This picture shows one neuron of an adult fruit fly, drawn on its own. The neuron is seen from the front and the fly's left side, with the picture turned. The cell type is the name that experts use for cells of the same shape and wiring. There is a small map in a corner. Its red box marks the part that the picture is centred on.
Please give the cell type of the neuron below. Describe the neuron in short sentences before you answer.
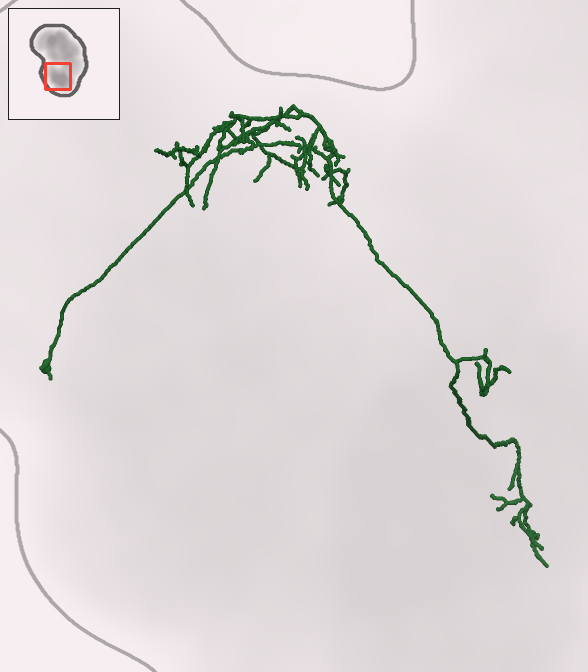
The picture shows dozens of branch ends. As drawn here it is about as wide as it is tall. This is a nerve-cord intrinsic neuron. It is of cell type IN06A089.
